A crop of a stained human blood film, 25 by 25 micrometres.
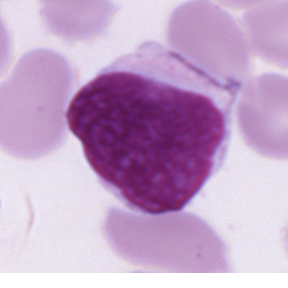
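Myeloblast: central nucleated cell, stained peripheral blood smear. Cell approx. 15 micrometres across; nucleus approx. 13 micrometres, occupying about 80% of cell area. Nuclear outline irregular and slightly bumpy, not smooth or round. Chromatin finely stippled, fairly even, no coarse dark clumps. Cytoplasm very pale, almost colourless; rim wider at upper right than at lower left.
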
